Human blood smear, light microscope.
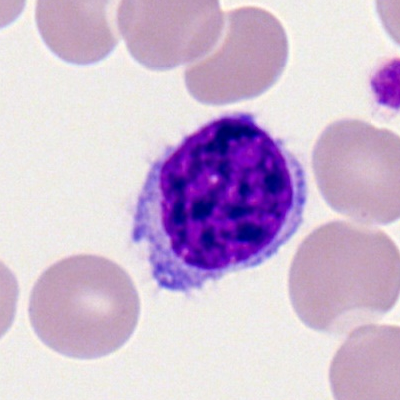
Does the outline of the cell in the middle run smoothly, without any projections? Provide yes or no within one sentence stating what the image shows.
No, the border of this cell is rough instead of smooth.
